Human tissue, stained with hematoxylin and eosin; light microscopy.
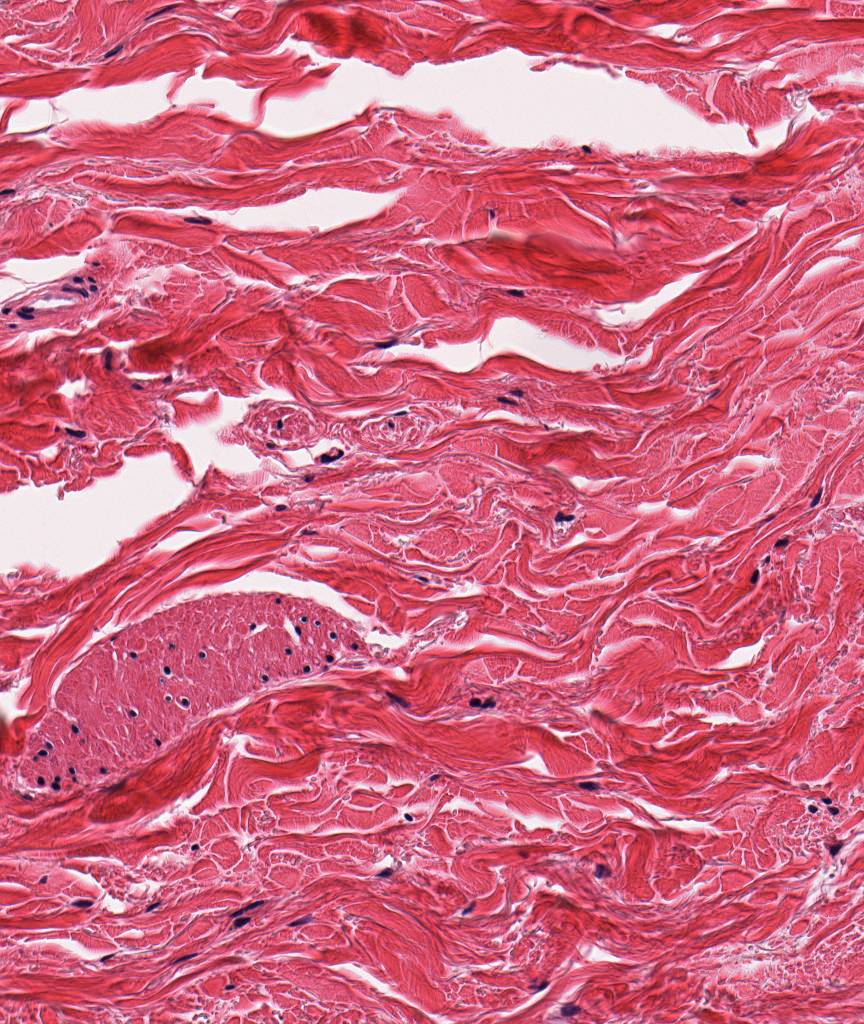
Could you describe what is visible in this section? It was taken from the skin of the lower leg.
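Most collagen bundles run a wavy, roughly horizontal course, with only sparse small dark nuclei between them. Lower left lies an oval nerve fascicle, paler and finely textured, with scattered nuclei. Above it, near the middle of the left half, two small rounded profiles hold a few nuclei.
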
